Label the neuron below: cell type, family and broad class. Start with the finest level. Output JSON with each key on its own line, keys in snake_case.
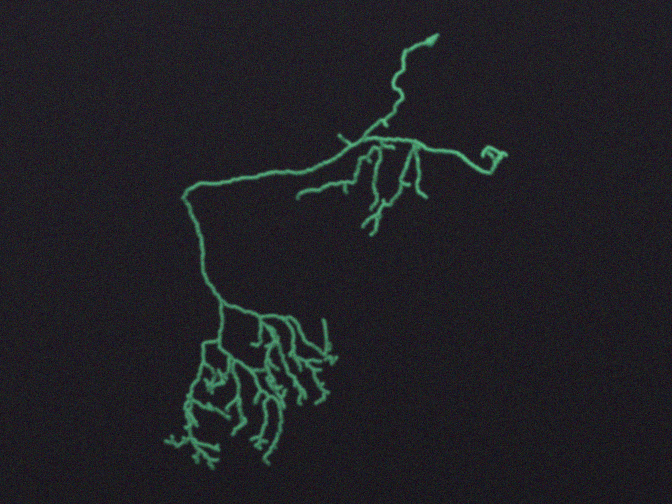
{
 "cell_type": "LC46b",
 "family": "hemilineage PSp3",
 "broad_class": "visual projection neuron"
}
